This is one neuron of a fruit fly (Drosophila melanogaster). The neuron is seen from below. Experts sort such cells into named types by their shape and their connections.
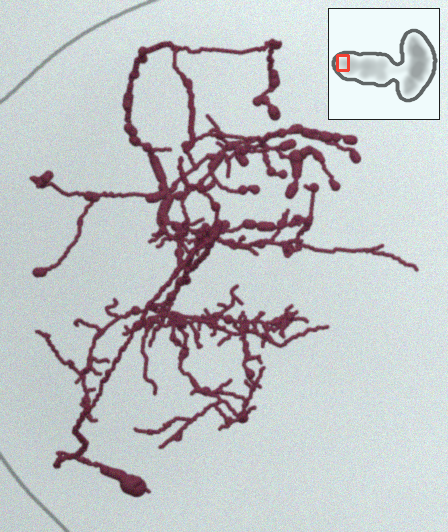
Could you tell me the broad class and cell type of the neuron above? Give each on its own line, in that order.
nerve-cord intrinsic neuron
INXXX332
